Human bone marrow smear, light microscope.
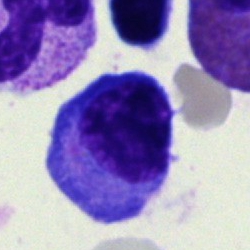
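Plasma cell: outline irregular and somewhat angular, not smoothly round. Nucleus off-centre, displaced toward upper right. Chromatin dark purple, coarsely clumped. No granules visible in cytoplasm.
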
